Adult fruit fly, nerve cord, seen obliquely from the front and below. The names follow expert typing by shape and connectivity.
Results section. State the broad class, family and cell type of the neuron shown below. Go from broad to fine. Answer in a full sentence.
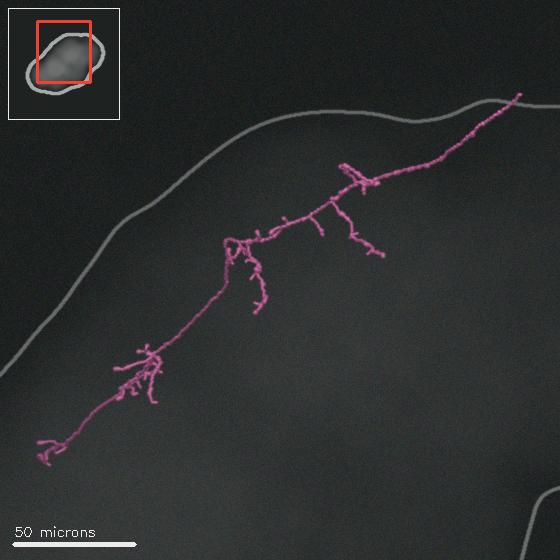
A descending neuron of the DNpe family, type DNpe003.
